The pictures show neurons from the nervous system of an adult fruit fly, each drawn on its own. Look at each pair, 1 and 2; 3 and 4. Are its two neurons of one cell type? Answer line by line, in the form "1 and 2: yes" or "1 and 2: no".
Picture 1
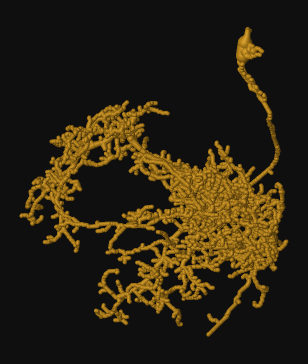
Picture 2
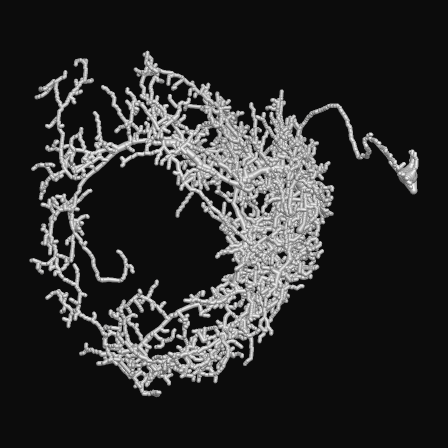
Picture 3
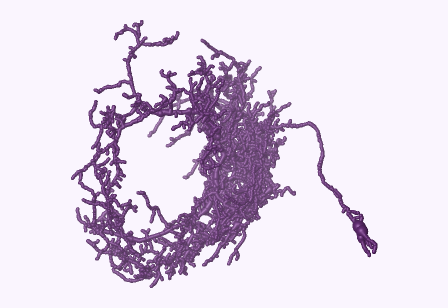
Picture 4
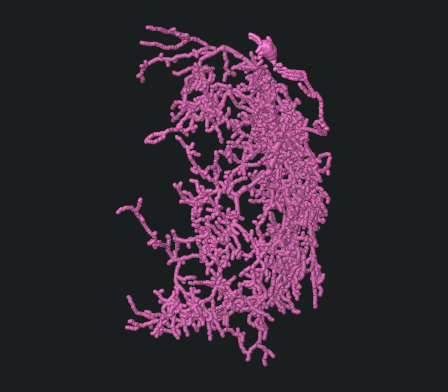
1 and 2: yes
3 and 4: yes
